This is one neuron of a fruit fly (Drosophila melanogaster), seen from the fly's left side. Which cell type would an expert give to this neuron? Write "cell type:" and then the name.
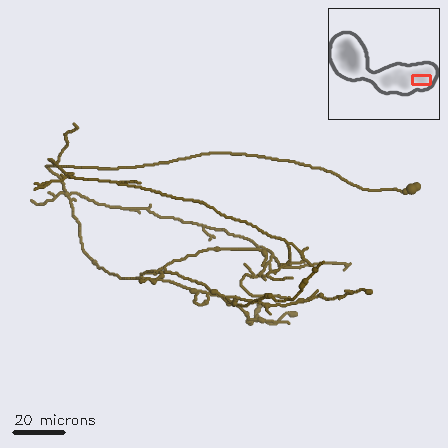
cell type: IN12B057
